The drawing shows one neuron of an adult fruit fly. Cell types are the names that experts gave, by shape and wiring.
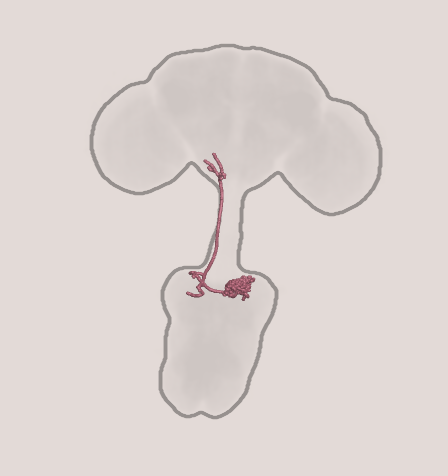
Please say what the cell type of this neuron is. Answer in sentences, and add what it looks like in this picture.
Its cell type is AN07B042. This is an ascending neuron. In this view it is taller than it is wide.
